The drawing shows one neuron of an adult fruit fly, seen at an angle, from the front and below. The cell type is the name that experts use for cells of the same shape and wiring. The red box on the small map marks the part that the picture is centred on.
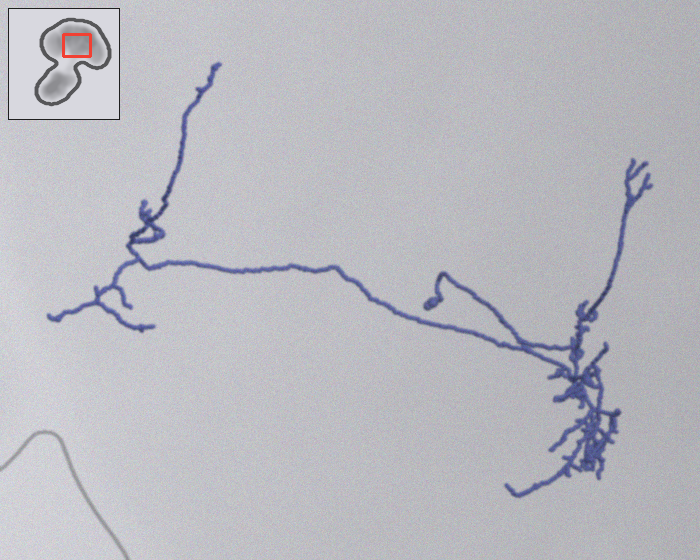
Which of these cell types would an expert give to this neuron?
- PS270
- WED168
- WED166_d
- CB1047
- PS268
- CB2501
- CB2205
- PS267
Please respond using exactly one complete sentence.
In the scheme of cell types, this neuron is CB1047.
